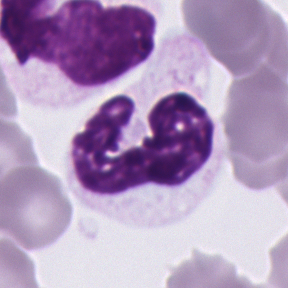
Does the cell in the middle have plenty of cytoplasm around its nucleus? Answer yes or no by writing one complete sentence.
Yes, the cell holds plenty of cytoplasm.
